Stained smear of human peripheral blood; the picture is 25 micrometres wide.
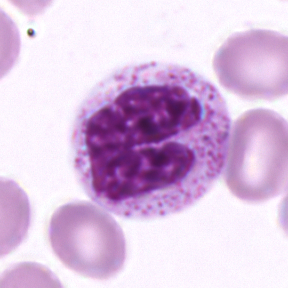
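Band neutrophil, about 14 micrometres across, its nucleus filling about 50% of the cell's area. A cleft entering from the right side splits the nucleus into an upper and a lower lobe. The chromatin is dark purple and coarsely clumped, with small paler patches between the clumps. Small, discrete reddish-pink granules are scattered through the cytoplasm, and no vacuoles are seen.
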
